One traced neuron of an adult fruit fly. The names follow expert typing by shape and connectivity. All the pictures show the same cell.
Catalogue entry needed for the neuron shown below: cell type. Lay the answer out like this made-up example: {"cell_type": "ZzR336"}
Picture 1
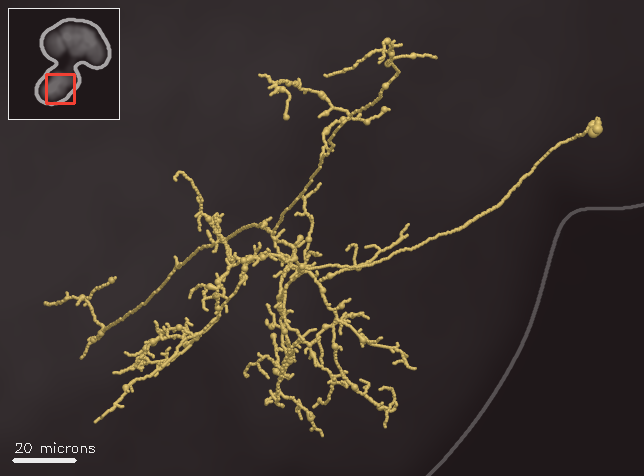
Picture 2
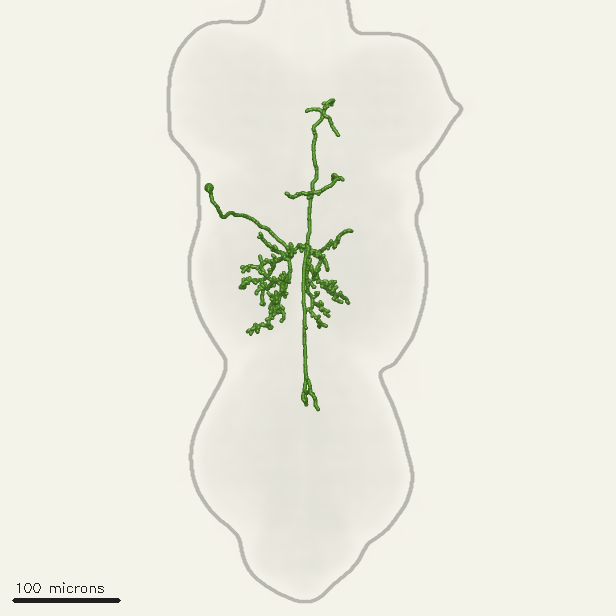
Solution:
{"cell_type": "IN09B044"}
